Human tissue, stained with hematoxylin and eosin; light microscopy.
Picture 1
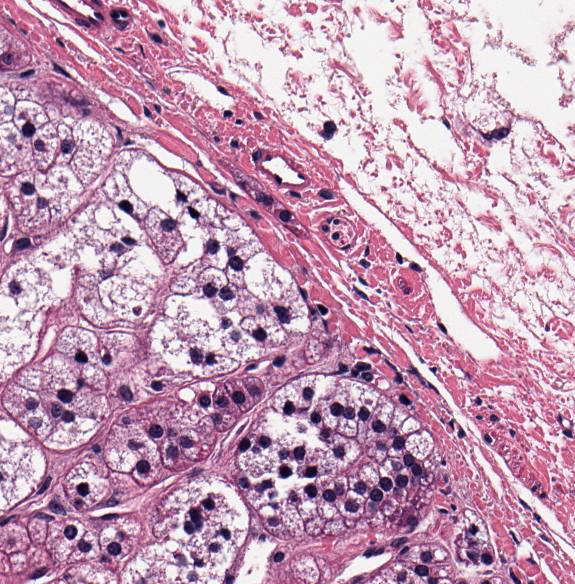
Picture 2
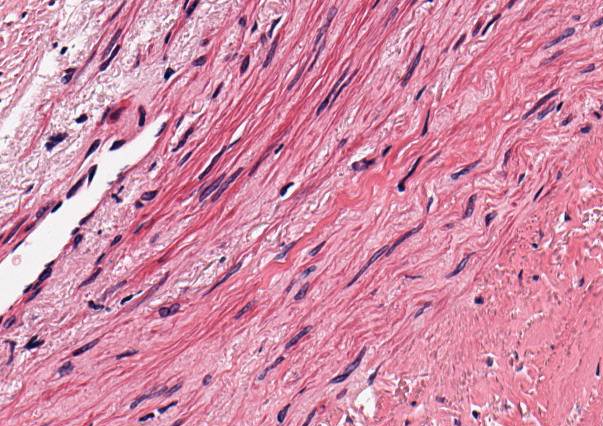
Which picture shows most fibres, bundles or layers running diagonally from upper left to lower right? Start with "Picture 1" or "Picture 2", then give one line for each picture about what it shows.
Picture 1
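What picture 1 shows: A band of dense fibrous tissue runs diagonally from upper left to lower right, separating cell nests in the lower left from loose tissue in the upper right.
What picture 2 shows: Spindle cells and fibres run in a broad band diagonally from the lower left toward the upper right of the field.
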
